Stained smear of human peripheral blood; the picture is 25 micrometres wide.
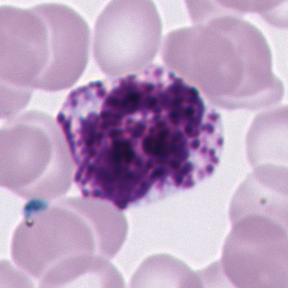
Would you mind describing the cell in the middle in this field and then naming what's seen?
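Look how full it is of coarse dark purple granules, lying over the nucleus as well as the cytoplasm, so you can't see the nuclear edge. Between them the cytoplasm is very pale, almost colourless. The dark purple nucleus fills most of a cell about 15 by 13 micrometres. That's a basophil.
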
